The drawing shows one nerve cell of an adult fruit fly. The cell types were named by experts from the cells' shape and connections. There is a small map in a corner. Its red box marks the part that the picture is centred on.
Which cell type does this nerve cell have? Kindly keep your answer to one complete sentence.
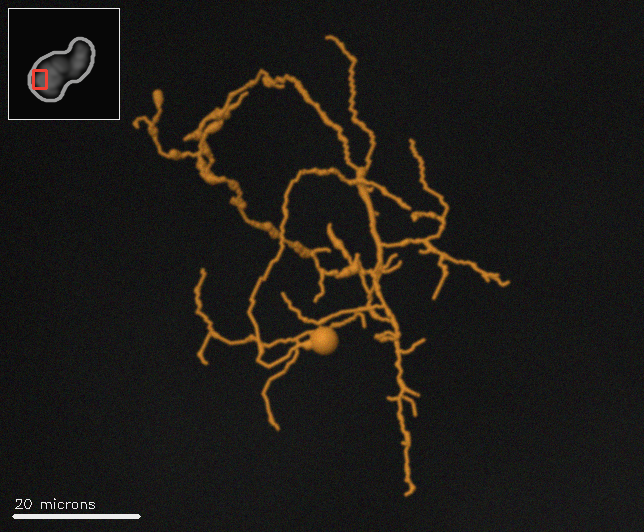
This nerve cell is of the type LHPV5g2.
